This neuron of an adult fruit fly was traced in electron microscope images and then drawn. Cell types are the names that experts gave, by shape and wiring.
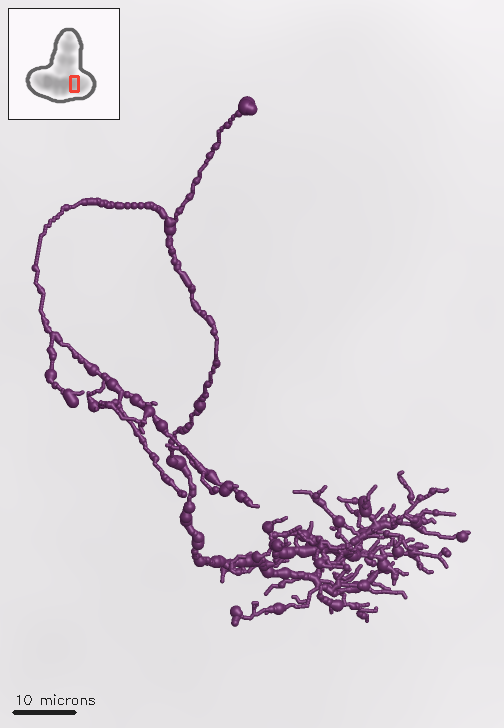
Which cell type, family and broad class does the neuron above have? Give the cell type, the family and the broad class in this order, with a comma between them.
LC21, hemilineage VPNp3, visual projection neuron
